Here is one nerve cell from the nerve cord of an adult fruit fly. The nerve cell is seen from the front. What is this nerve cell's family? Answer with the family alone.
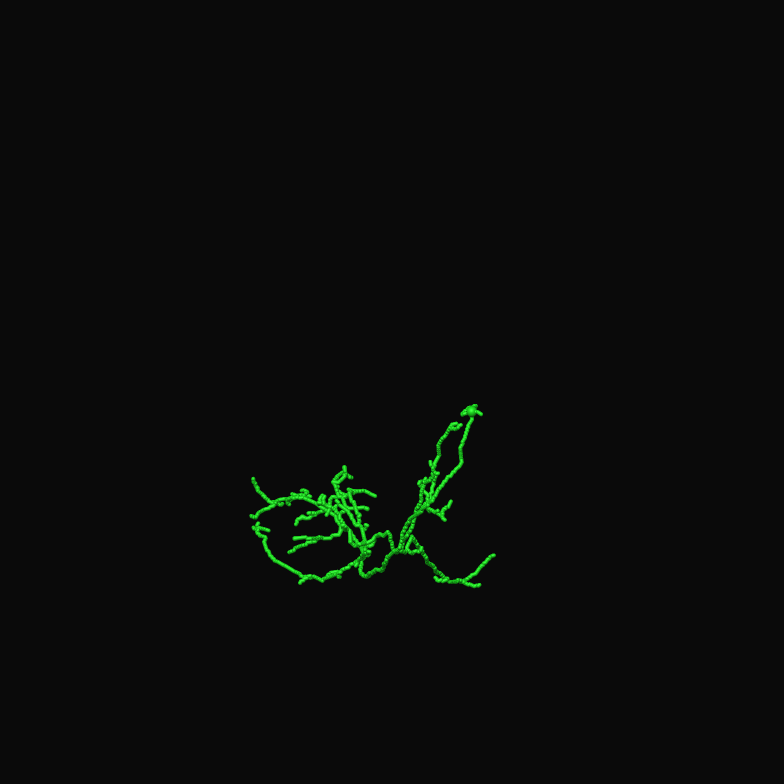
hemilineage 09B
